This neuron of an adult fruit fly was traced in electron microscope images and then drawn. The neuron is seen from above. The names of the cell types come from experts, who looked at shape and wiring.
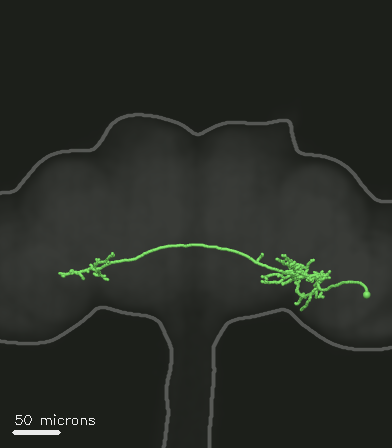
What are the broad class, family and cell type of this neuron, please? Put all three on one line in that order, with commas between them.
visual projection neuron, hemilineage VPNp&v1_posterior, LoVP17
